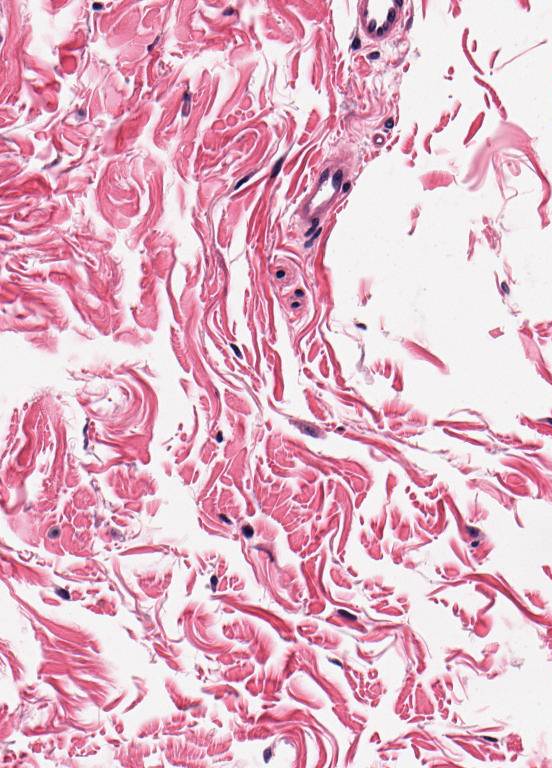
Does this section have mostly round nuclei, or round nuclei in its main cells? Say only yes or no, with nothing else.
No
